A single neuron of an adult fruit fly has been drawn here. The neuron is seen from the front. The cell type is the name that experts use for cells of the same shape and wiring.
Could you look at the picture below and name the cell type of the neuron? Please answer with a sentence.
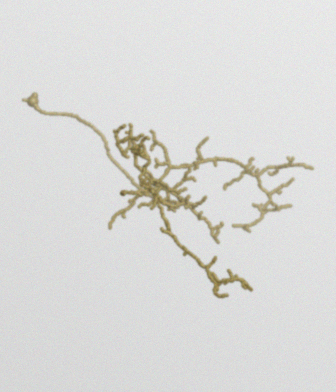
The cell type is PVLP105.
